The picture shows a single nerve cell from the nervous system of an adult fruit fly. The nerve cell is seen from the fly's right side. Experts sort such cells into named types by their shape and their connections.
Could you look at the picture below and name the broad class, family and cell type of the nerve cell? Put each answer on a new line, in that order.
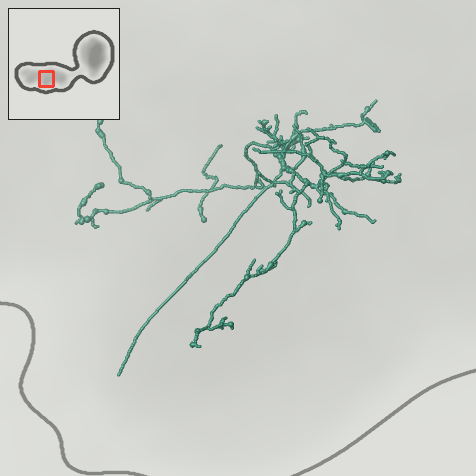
nerve-cord intrinsic neuron
hemilineage 12B
IN12B066_g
